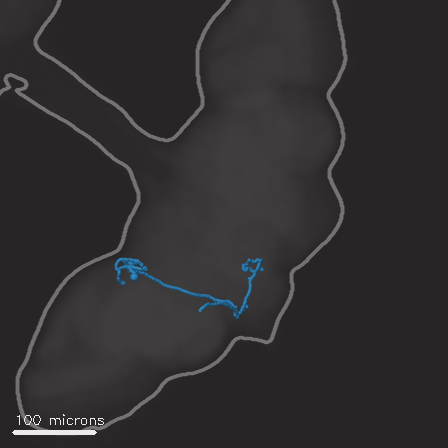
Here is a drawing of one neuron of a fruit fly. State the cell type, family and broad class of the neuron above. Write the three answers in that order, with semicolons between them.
KCa'b'-ap2; class Kenyon Cell; central-brain intrinsic neuron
